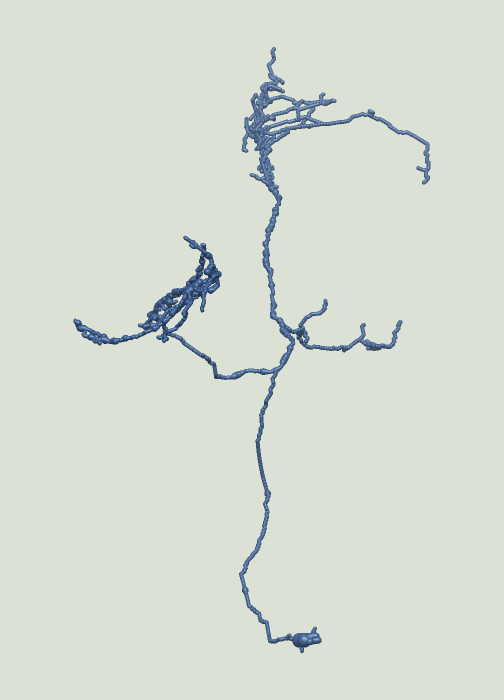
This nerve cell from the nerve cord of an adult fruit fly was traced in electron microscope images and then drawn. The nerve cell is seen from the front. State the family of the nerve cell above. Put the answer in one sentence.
The family is hemilineage 06B.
